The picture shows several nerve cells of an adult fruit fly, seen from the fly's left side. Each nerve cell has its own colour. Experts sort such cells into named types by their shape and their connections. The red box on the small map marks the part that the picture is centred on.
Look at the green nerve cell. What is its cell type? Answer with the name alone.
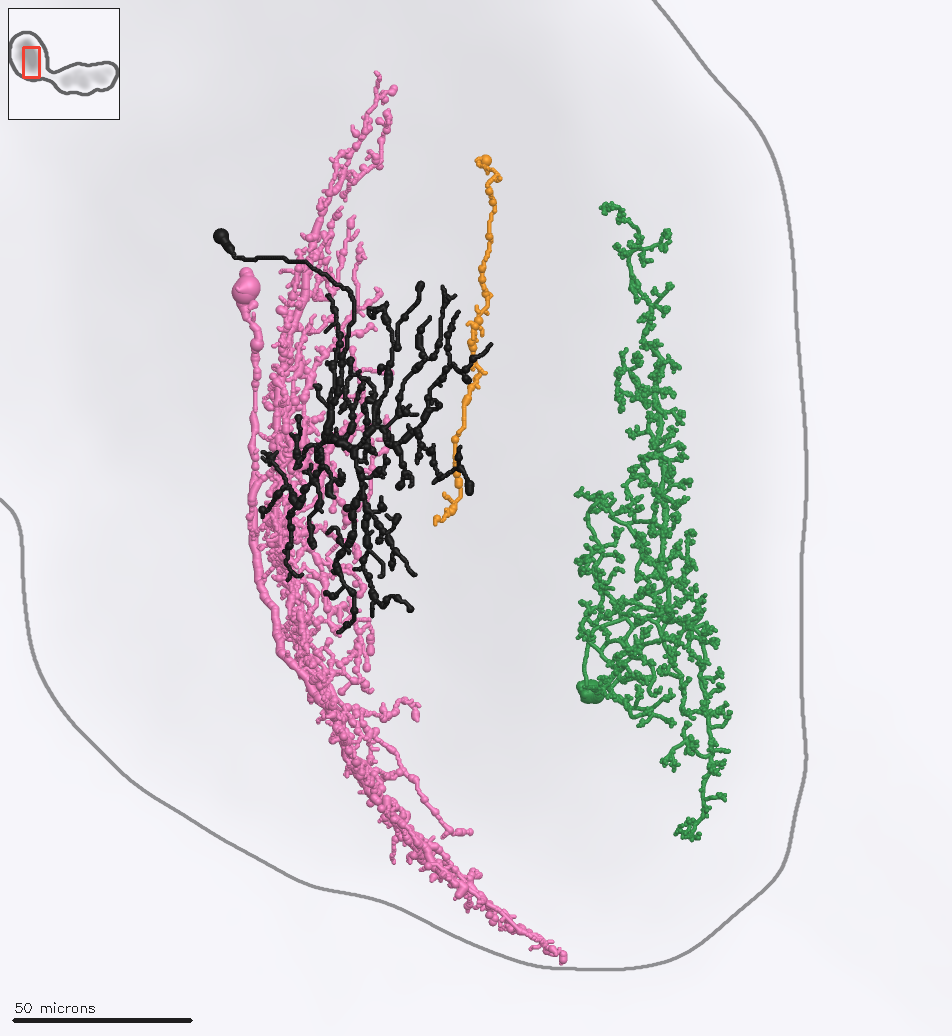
Dm6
